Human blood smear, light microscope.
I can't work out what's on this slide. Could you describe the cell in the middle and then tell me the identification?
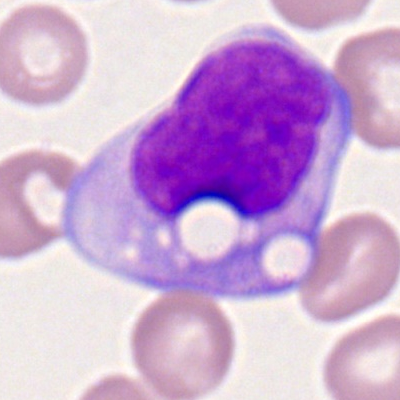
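Here the outline is irregular and angular rather than round. A large nucleus sits in the upper part of the cell. Its lower edge is indented where a large vacuole presses against it. The cytoplasm is abundant and pale grey-blue. This cell is a monocyte.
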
